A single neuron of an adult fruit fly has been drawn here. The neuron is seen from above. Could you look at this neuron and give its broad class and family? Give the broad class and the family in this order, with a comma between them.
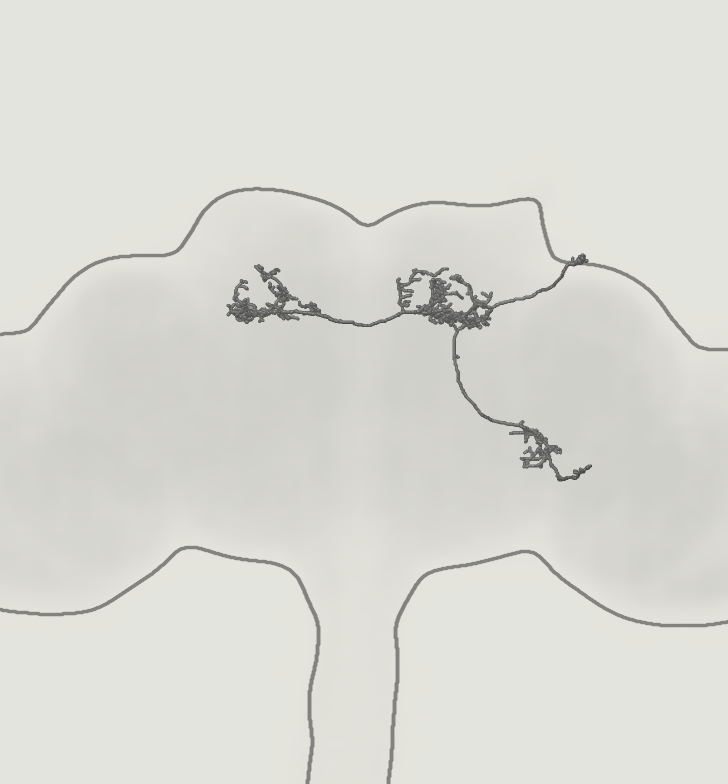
central-brain intrinsic neuron, hemilineage ALl1_ventral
